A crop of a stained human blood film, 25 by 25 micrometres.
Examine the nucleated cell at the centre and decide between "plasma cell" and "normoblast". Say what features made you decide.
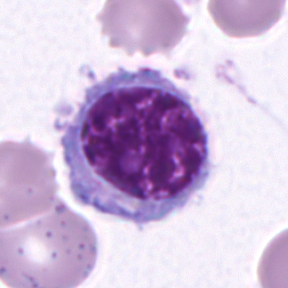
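Plasma cell. Its chromatin decides: dark purple, coarsely clumped, with paler streaks between the clumps.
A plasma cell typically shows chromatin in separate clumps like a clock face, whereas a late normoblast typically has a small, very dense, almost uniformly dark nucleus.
The nucleus, about 10 micrometres across, is round to slightly oval with no indentation or lobes, and sits off-centre toward the upper right.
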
